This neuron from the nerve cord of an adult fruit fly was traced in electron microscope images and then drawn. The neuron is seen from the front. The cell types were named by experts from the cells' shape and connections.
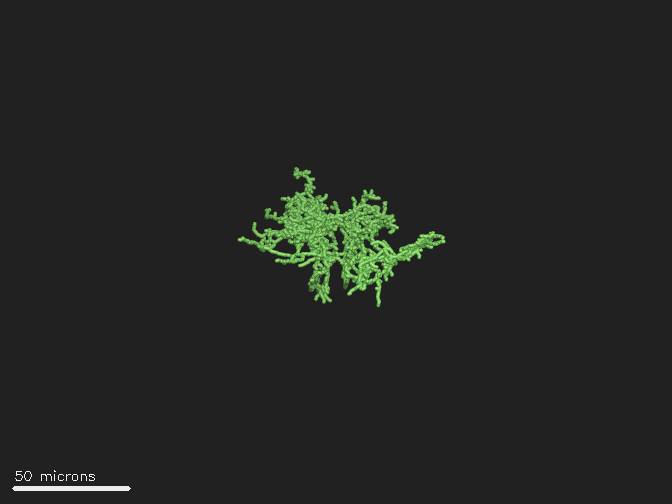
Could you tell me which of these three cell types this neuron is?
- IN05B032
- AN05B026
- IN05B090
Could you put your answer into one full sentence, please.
It is the cell type IN05B032 to which this neuron belongs.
